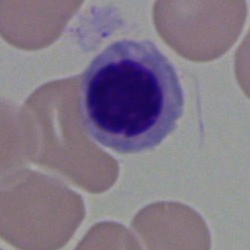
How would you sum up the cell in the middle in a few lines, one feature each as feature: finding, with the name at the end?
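Chromatin: dense, stained a very dark purple
Nucleoli: none to be seen in the nucleus
Cytoplasm: a thin-to-moderate pale blue-grey rim around the nucleus
Vacuoles: none in the cytoplasm
Identity: erythroblast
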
